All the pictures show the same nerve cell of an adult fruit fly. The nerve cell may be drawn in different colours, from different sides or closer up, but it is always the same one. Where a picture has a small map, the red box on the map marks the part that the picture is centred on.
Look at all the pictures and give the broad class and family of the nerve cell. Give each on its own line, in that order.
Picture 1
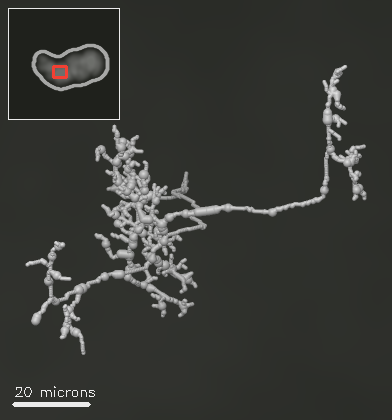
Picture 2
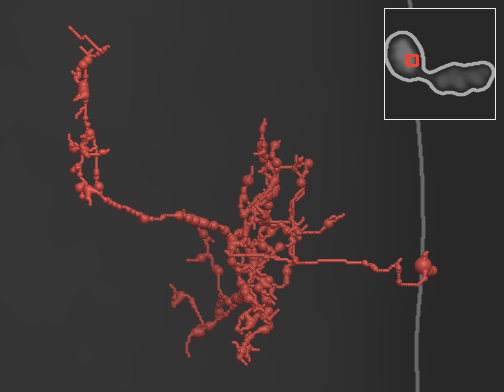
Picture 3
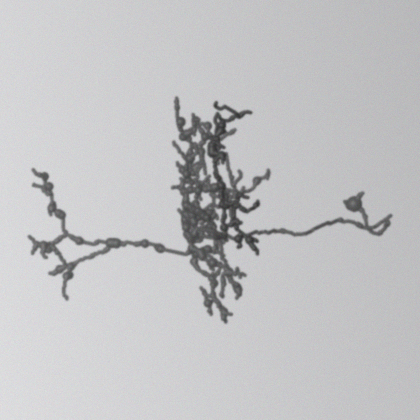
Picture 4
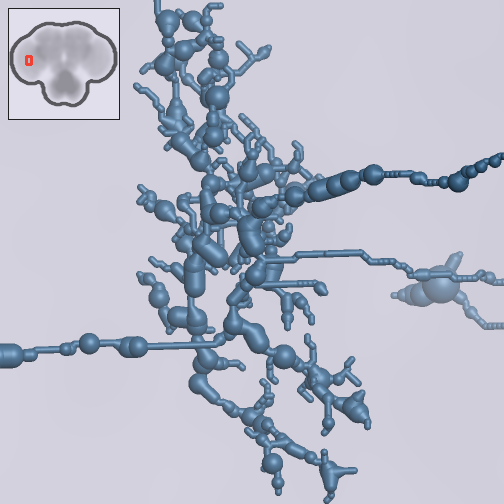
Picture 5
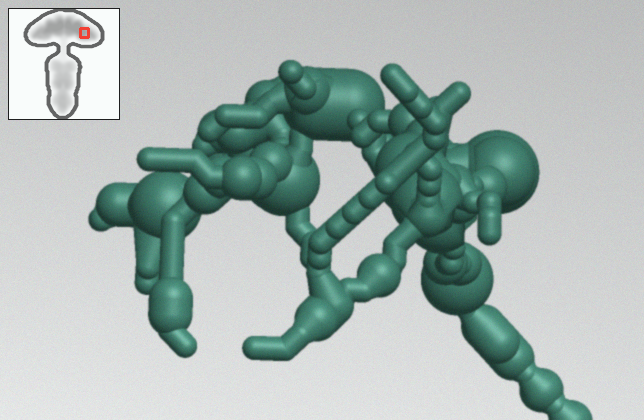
optic-lobe intrinsic neuron
Y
